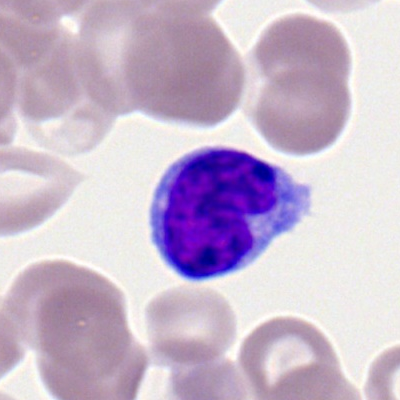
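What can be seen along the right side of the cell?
The nucleus has a notch on its right side, and the right edge of the cytoplasm is slightly ragged.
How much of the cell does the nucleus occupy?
Most of it.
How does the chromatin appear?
Dark purple and coarsely clumped.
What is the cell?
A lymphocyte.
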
